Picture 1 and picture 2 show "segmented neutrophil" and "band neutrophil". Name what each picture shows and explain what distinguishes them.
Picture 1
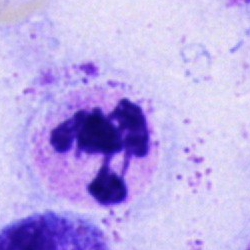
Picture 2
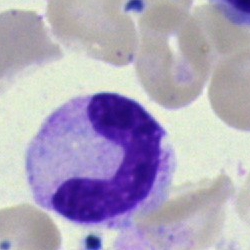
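Picture 1: segmented neutrophil. Picture 2: band neutrophil. Band neutrophil: nucleus curved, hollow opening to the left.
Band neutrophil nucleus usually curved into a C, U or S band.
Chromatin: dense, dark purple in segmented neutrophil; dark purple, coarsely clumped in band neutrophil.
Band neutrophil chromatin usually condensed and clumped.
Outline: roughly round in segmented neutrophil; round and smooth in band neutrophil. Band neutrophil cytoplasm abundant, pale lilac. Nucleoli: none seen in either.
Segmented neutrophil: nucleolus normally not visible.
Bottom-left corner of picture 1: part of another darkly stained cell.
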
